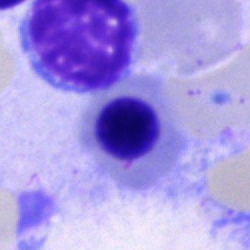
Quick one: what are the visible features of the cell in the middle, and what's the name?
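The nuclear chromatin is uniformly dense and very dark purple, showing no visible internal pattern. Around it lies a wide rim of pale grey-blue cytoplasm without granules. The cell outline is roughly round, its margin faint and poorly defined. It is an erythroblast.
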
